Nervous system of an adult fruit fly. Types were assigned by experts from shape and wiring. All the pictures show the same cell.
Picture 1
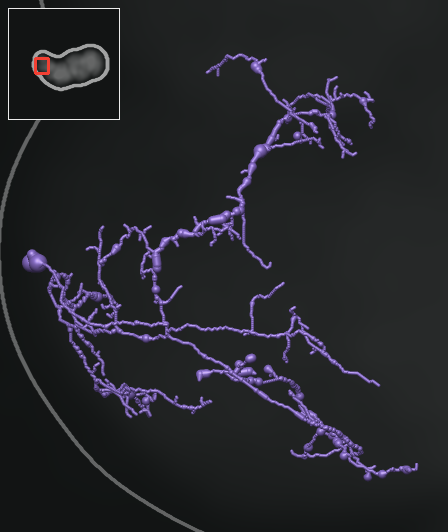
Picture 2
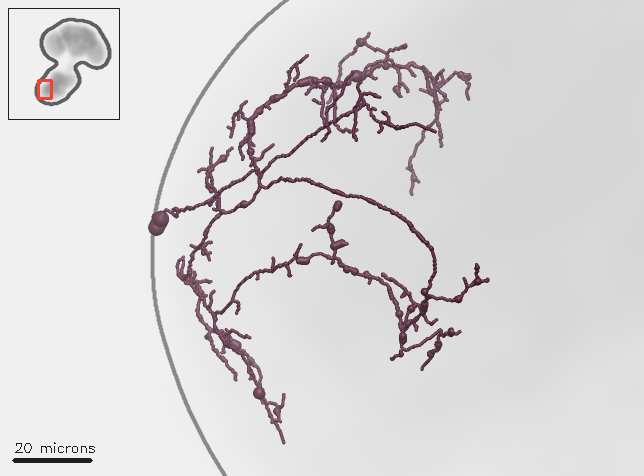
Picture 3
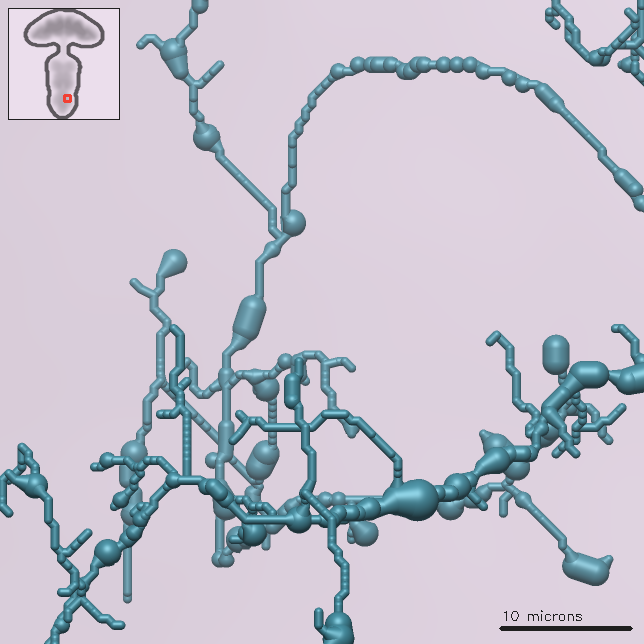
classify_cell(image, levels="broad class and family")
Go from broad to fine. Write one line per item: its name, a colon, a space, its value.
broad class: nerve-cord intrinsic neuron
family: hemilineage 09A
